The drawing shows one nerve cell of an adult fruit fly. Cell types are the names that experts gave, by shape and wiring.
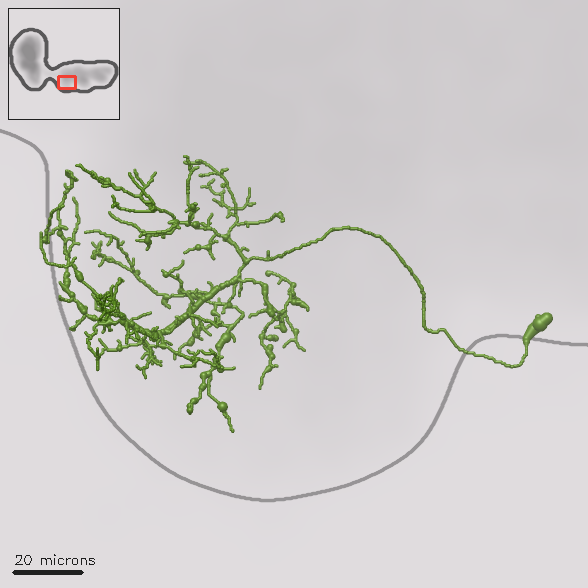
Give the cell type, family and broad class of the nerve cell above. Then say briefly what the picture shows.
The cell type is IN21A035. The family is hemilineage 21A. It is a nerve-cord intrinsic neuron. The cell body is on the right of the picture. By the scale bar it is about 150 microns wide in this view.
